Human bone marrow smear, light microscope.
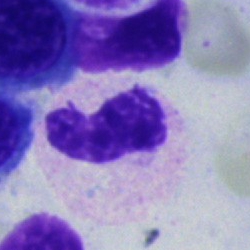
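Band neutrophil, the central cell in a stained human bone marrow smear. Its outline is roughly round with a smooth edge. The nucleus is elongated side to side and irregular, notched along its upper edge. The chromatin is dark purple and coarsely clumped, and no nucleoli can be seen.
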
